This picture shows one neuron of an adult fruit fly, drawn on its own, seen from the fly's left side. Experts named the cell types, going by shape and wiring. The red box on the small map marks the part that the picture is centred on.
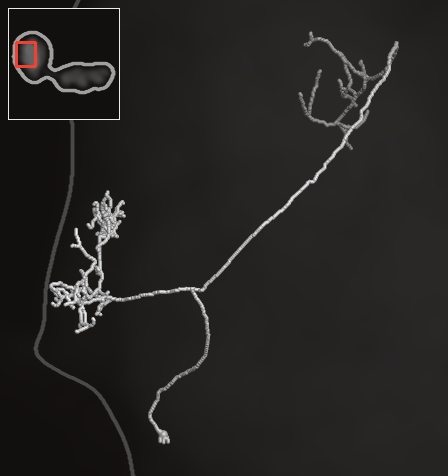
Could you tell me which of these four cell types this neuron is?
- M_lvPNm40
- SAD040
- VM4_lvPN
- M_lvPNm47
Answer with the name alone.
M_lvPNm40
